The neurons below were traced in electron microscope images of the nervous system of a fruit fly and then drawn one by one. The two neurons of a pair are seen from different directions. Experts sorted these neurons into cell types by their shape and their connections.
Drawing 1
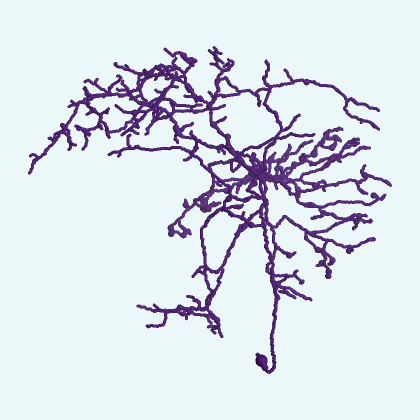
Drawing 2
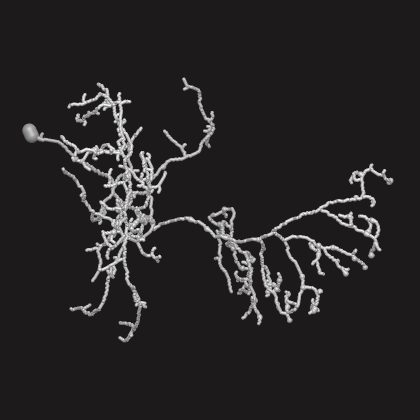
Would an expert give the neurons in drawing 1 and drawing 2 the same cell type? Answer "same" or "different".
same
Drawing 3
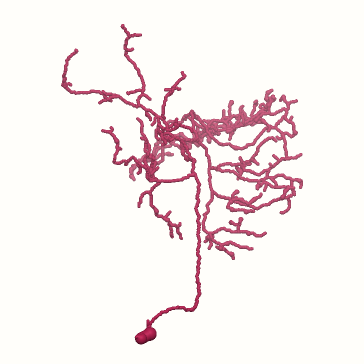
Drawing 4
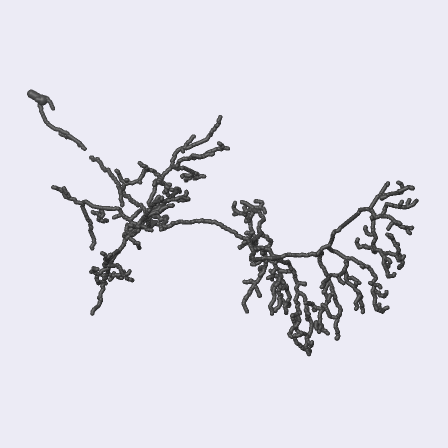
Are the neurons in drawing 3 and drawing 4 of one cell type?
same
